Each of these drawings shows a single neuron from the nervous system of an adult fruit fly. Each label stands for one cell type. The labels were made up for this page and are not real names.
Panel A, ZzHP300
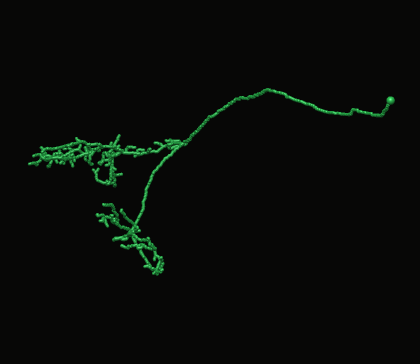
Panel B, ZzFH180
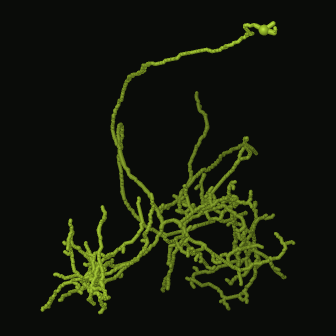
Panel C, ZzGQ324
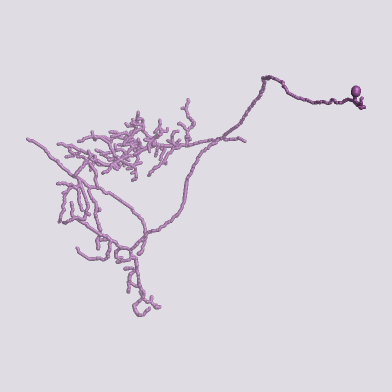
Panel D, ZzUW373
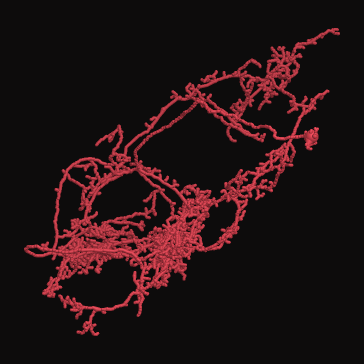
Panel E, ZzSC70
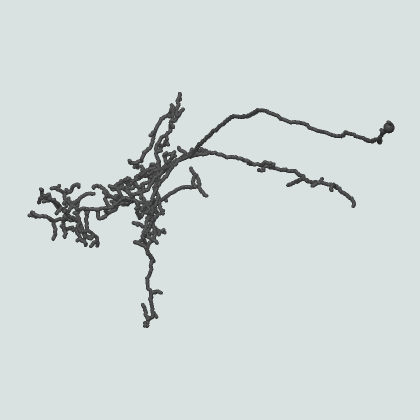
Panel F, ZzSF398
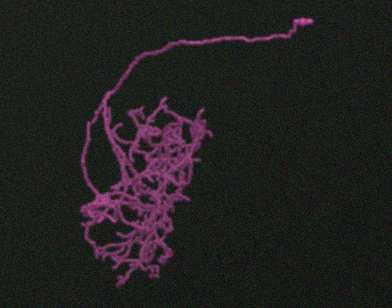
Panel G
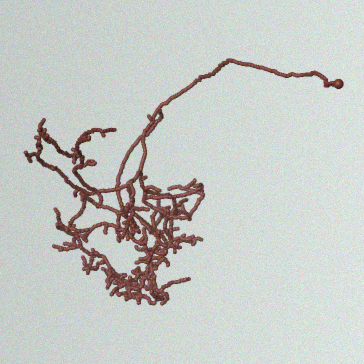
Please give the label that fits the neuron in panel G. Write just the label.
ZzSF398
